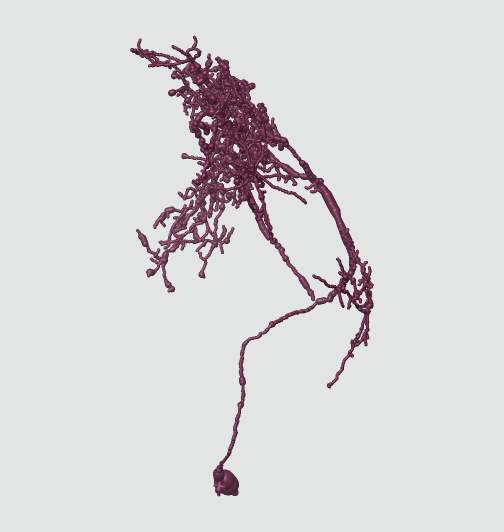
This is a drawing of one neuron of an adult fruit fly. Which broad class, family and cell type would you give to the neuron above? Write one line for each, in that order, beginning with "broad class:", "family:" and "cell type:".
broad class: central-brain intrinsic neuron
family: hemilineage LHl3
cell type: SLP207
